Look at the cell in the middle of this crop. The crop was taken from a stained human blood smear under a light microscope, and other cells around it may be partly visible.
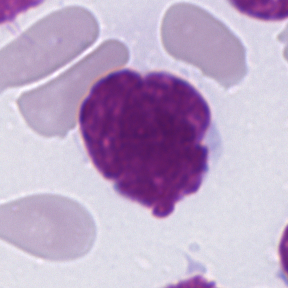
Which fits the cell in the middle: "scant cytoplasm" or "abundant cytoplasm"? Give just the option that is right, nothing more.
Scant cytoplasm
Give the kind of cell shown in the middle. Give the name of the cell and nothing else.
myeloblast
